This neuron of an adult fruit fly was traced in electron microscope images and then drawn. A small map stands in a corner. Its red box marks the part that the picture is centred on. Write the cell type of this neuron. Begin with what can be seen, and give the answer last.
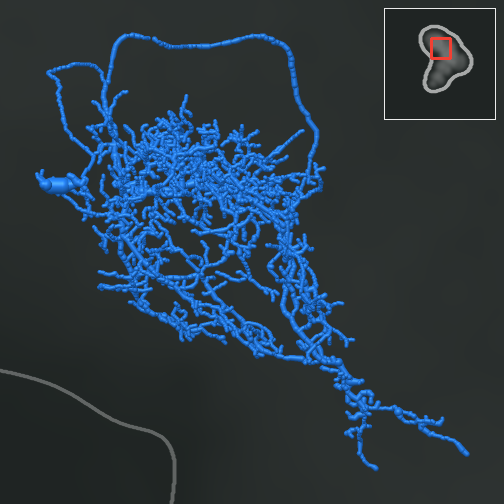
The picture shows more than a hundred branch ends. As drawn here it is about as wide as it is tall. This is a central-brain intrinsic neuron. Its cell type is PLP213.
